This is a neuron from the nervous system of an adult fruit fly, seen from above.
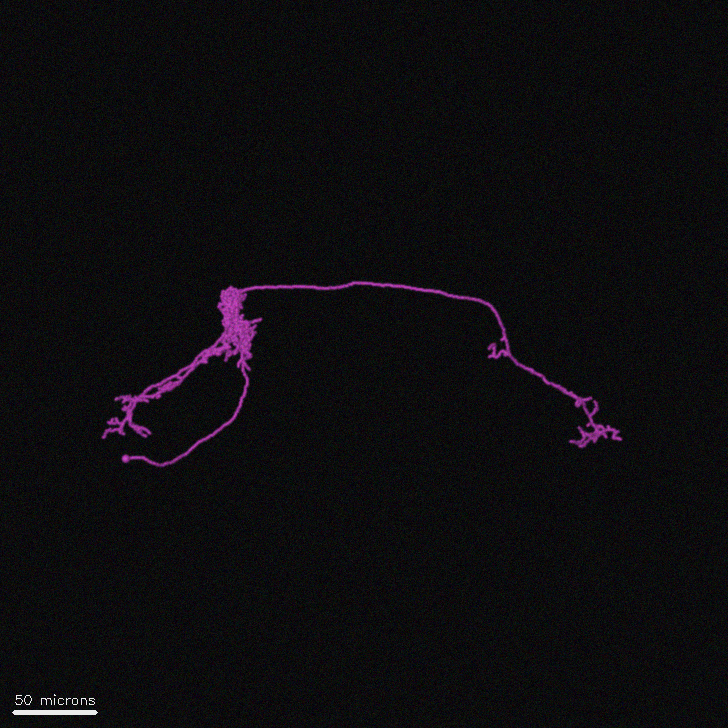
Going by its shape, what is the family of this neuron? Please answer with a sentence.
The family is hemilineage DL1_dorsal.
